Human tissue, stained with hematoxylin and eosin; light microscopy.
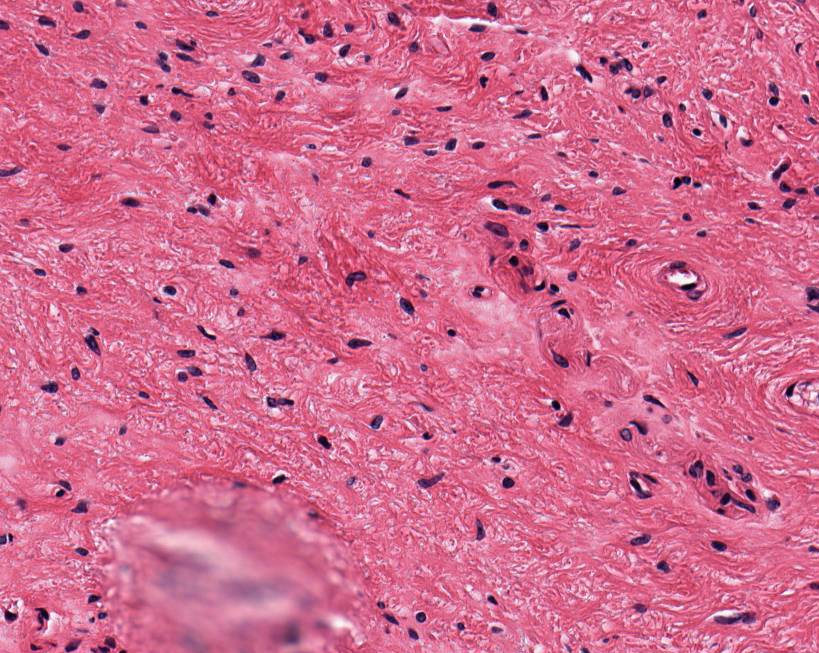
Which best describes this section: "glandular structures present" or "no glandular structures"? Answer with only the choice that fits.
No glandular structures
